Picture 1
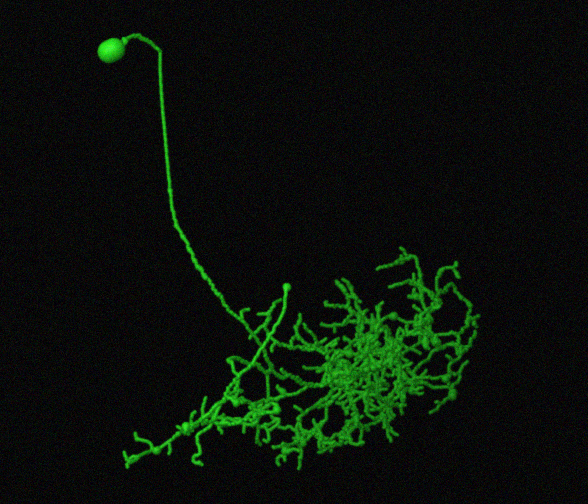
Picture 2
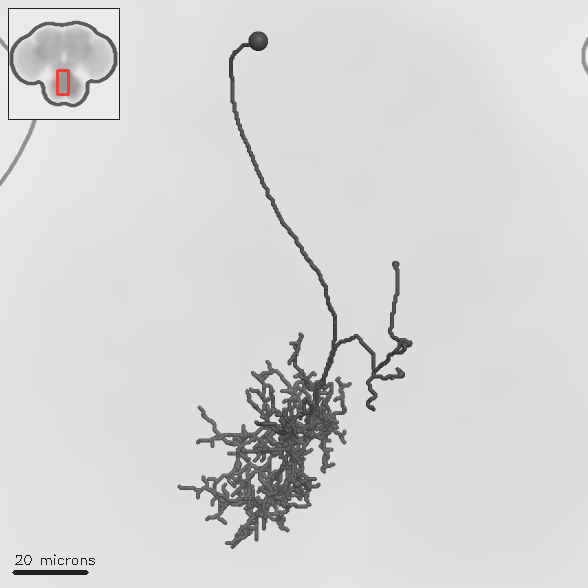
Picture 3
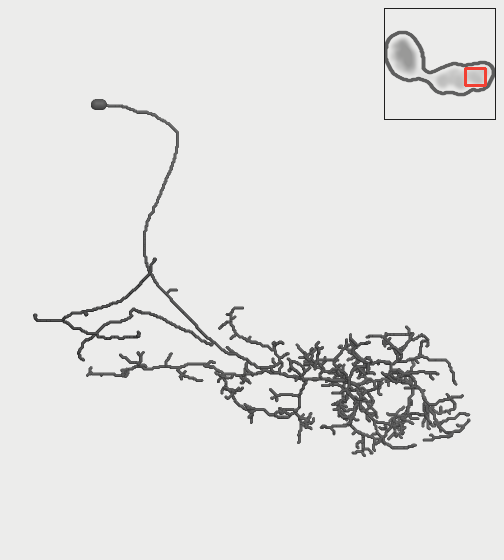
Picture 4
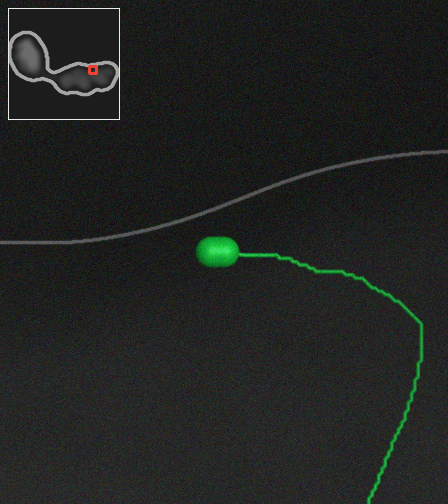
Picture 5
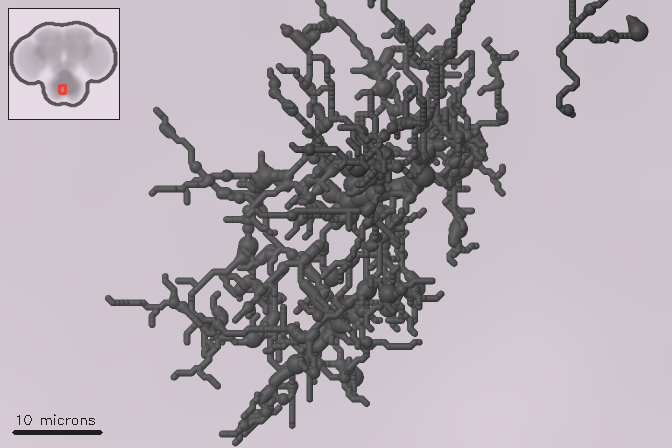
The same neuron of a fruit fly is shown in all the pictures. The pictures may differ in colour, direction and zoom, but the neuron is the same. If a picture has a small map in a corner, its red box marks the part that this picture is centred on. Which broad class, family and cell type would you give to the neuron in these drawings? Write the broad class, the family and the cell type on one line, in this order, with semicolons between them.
nerve-cord intrinsic neuron; hemilineage 23B; IN23B057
